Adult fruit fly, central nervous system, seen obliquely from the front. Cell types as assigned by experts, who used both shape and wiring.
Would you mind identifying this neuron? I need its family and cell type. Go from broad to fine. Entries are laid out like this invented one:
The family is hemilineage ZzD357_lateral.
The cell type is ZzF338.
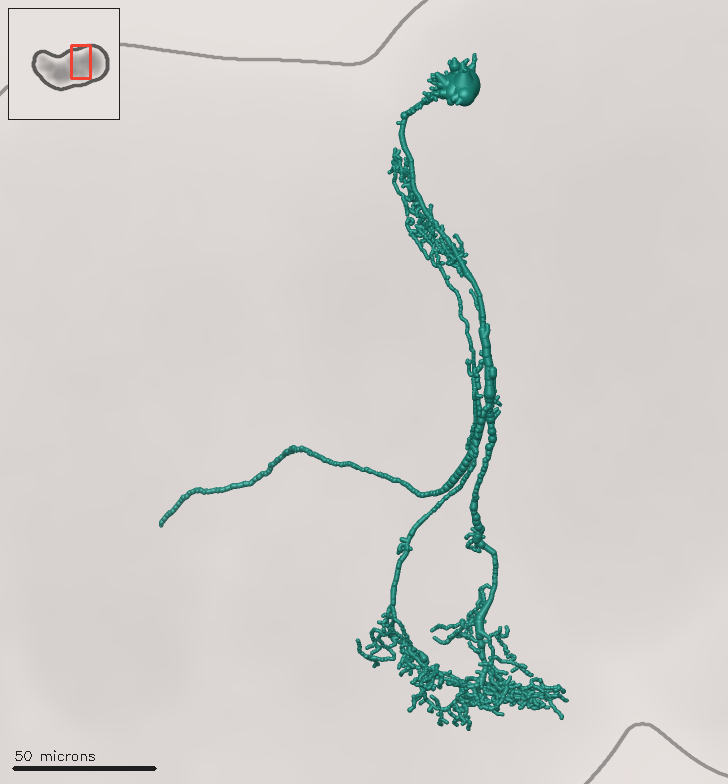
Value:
The family is DH.
The cell type is DH44.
